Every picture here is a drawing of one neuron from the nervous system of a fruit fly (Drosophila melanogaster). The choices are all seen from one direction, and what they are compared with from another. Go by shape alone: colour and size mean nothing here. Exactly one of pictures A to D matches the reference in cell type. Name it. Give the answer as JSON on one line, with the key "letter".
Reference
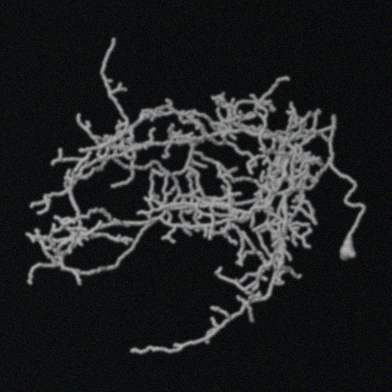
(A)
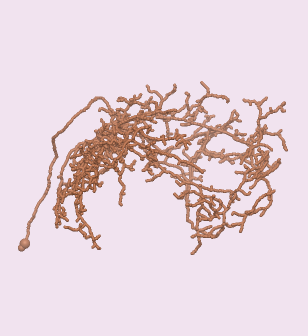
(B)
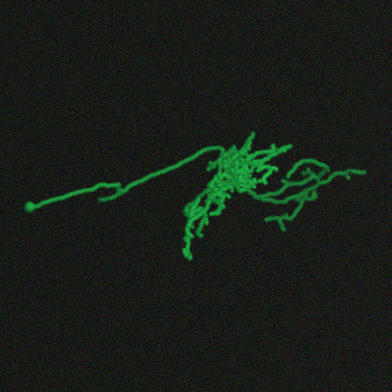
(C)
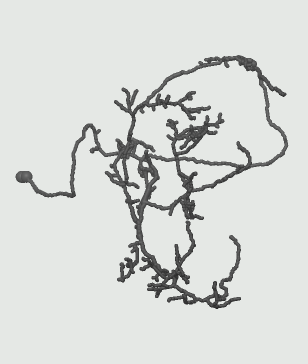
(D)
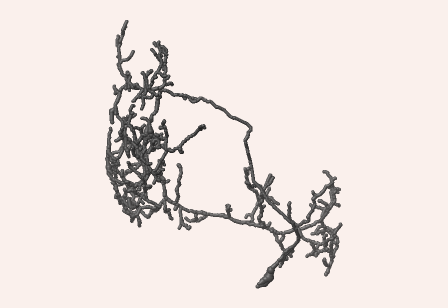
{"letter": "A"}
